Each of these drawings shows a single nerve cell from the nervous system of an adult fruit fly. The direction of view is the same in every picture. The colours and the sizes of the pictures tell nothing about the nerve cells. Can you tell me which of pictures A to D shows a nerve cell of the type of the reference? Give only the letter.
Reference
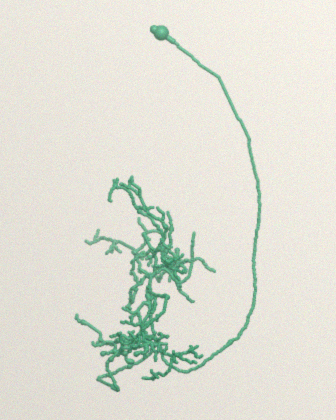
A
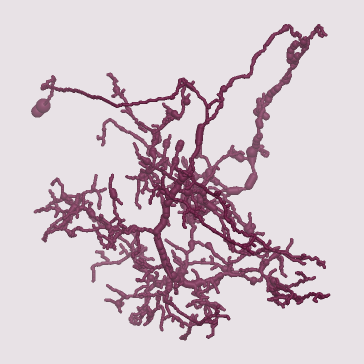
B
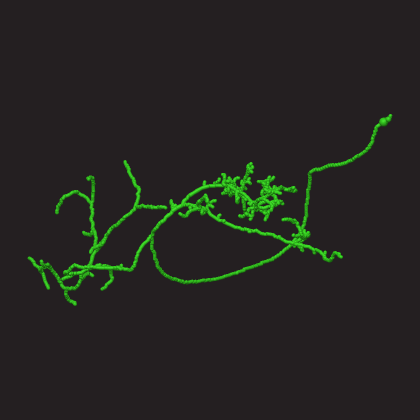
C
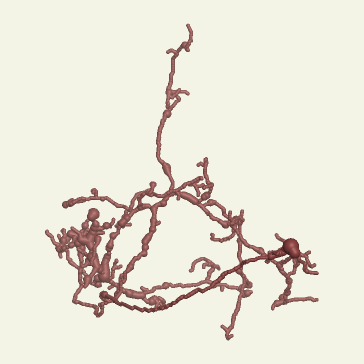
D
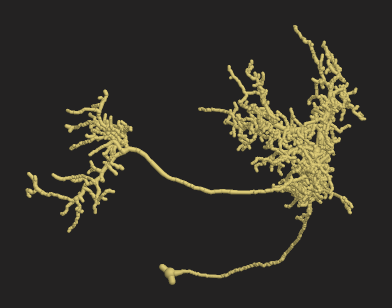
C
